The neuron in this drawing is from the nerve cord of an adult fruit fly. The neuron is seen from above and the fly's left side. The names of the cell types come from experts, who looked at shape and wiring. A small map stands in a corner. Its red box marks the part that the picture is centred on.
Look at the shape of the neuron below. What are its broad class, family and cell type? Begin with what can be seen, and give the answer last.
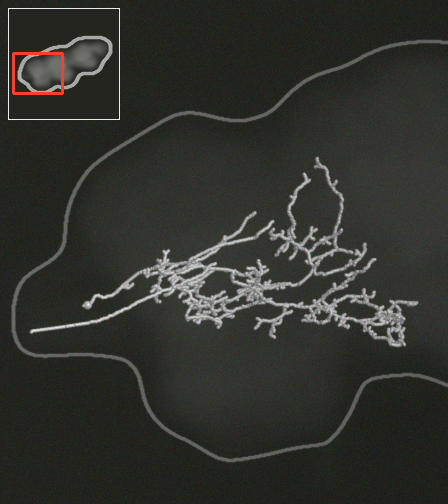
The picture shows dozens of branch ends. As drawn here it is wider than it is tall. Its broad class is ascending neuron. Its family is hemilineage 08B. The cell type is AN08B066.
